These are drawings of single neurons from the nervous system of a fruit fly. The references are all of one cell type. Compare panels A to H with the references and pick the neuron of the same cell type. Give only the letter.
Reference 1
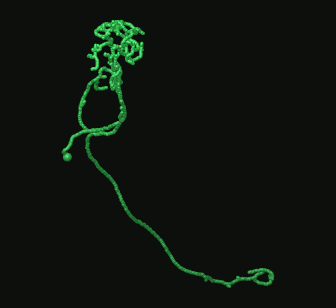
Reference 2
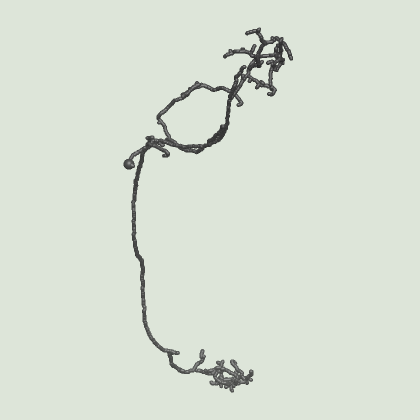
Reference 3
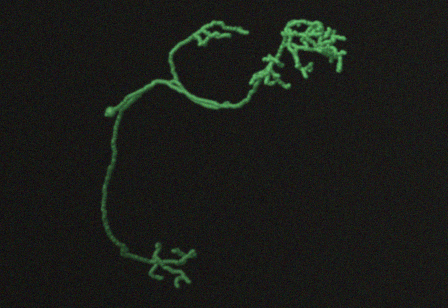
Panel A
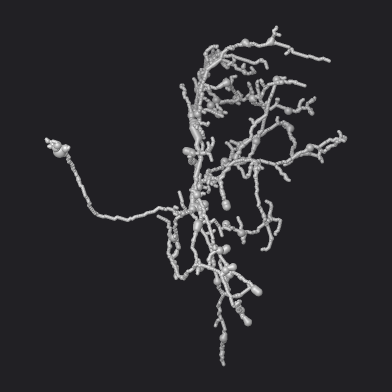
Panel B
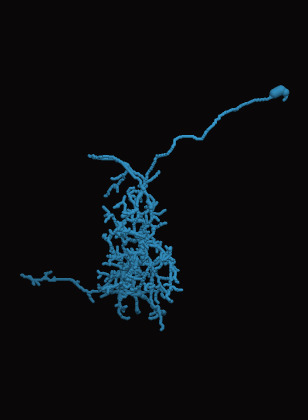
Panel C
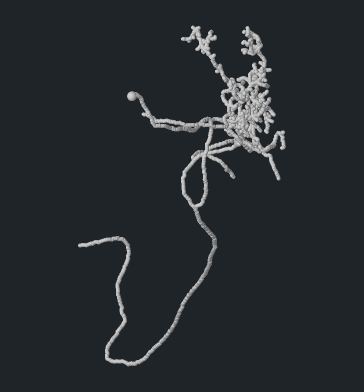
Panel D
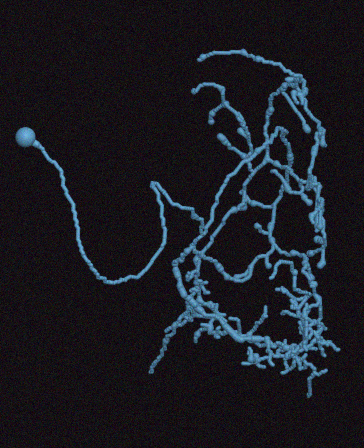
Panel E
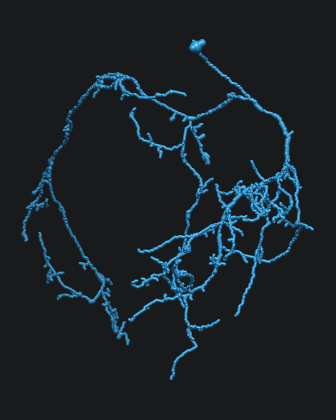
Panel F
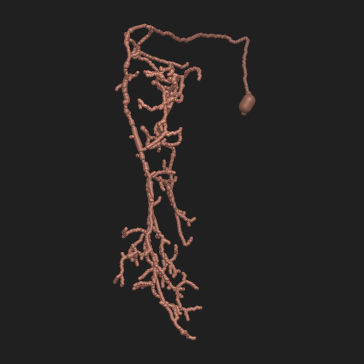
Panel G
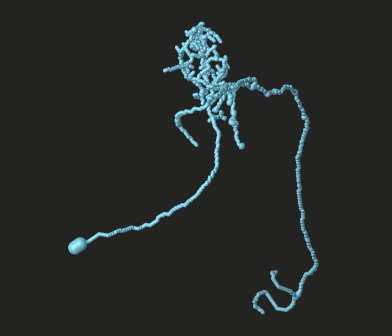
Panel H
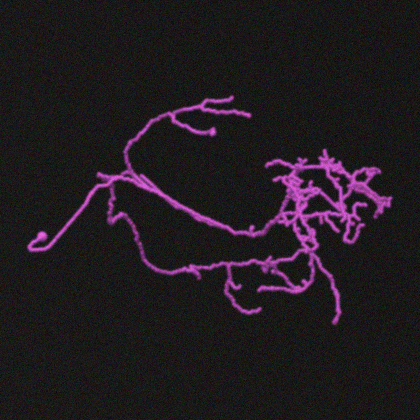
H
